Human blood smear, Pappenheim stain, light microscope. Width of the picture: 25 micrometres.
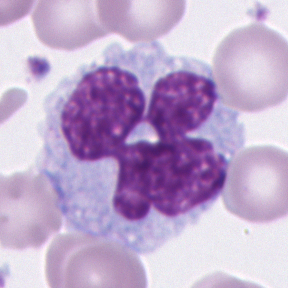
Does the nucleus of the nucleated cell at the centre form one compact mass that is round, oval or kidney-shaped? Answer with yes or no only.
No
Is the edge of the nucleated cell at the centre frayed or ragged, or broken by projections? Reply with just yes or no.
Yes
